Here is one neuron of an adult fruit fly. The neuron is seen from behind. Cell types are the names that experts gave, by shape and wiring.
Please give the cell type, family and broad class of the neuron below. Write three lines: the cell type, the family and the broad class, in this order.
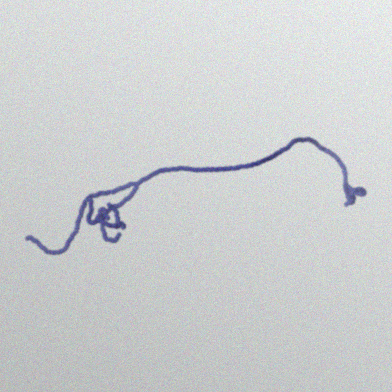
ORN_DC3
class olfactory
sensory neuron entering the brain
